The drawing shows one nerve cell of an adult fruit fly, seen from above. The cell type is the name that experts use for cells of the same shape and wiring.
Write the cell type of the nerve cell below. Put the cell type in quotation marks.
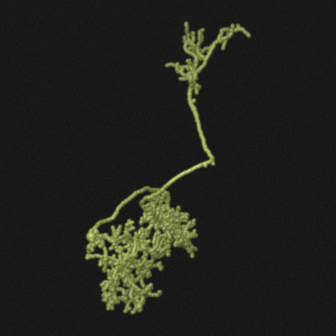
"IN19A009"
